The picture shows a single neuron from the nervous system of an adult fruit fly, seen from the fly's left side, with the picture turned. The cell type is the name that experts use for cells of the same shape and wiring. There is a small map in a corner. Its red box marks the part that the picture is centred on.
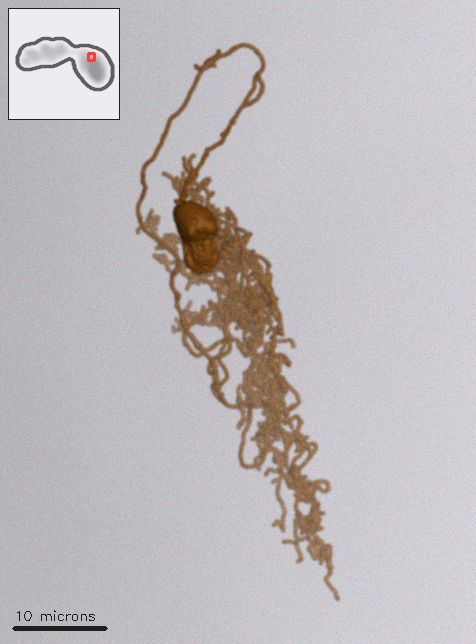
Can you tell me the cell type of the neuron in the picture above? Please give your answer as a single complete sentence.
As for cell type, this neuron is Dm12.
